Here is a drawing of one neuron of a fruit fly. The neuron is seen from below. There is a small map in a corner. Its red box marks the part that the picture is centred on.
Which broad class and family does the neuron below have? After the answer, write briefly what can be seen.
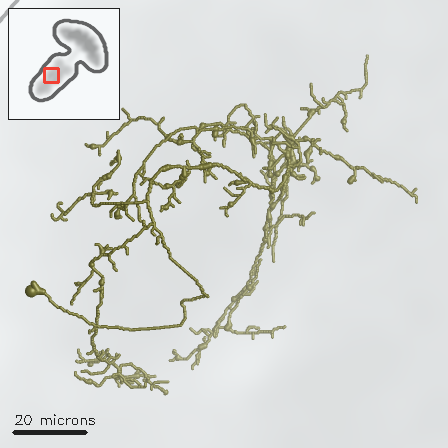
This is a nerve-cord intrinsic neuron. The family is hemilineage 01B. It lies in the nerve cord. By the scale bar it is about 110 microns wide in this view.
